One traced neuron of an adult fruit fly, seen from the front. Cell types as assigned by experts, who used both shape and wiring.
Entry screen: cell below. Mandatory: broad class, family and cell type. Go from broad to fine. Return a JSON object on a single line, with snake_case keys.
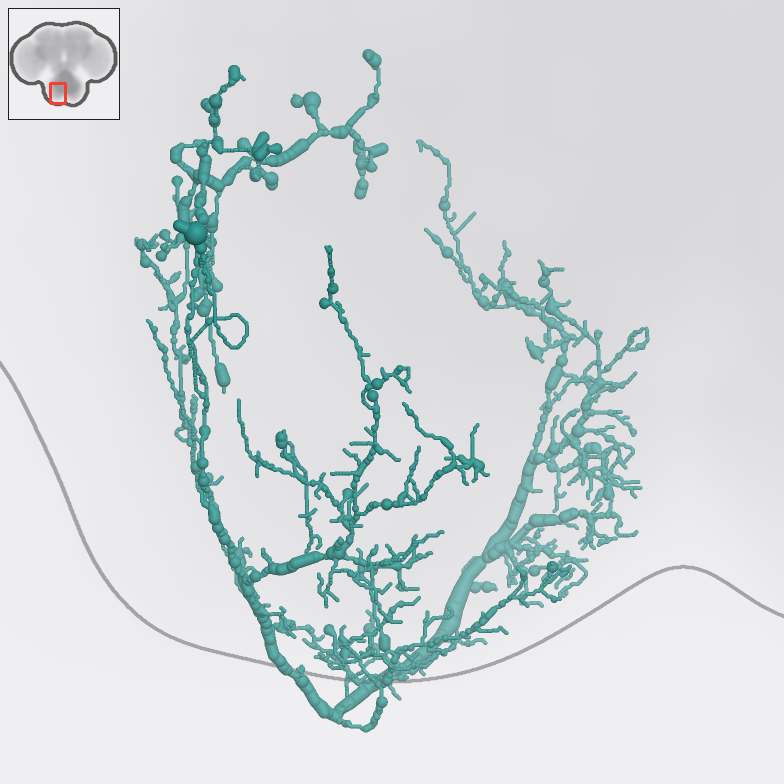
{"broad_class": "nerve-cord intrinsic neuron", "family": "hemilineage 08A", "cell_type": "IN08A012"}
